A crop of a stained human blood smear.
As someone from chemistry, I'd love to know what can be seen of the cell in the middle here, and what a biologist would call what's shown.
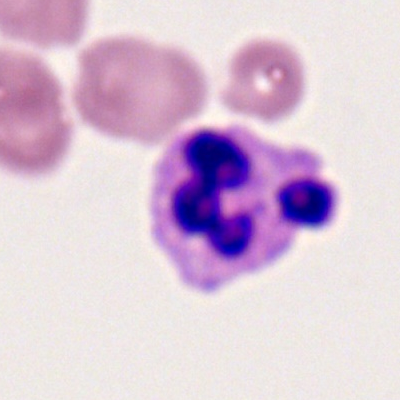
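Here you've got a nucleus split into several separate lobes, with dark purple, densely clumped chromatin. There's plenty of pale pinkish-lilac cytoplasm, and the outline is irregular, with angular bulges. So this is a segmented neutrophil.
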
